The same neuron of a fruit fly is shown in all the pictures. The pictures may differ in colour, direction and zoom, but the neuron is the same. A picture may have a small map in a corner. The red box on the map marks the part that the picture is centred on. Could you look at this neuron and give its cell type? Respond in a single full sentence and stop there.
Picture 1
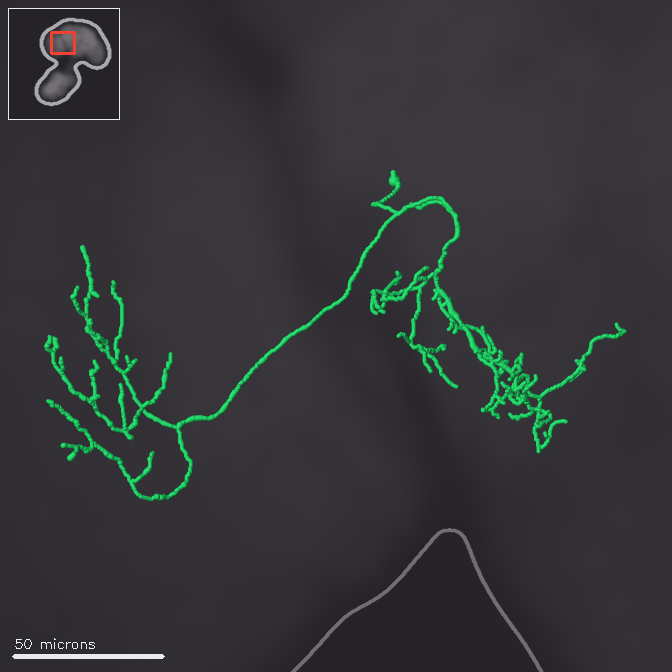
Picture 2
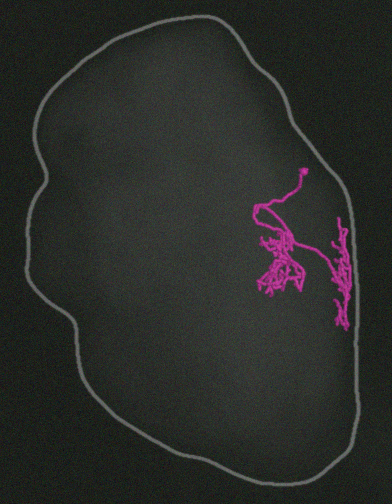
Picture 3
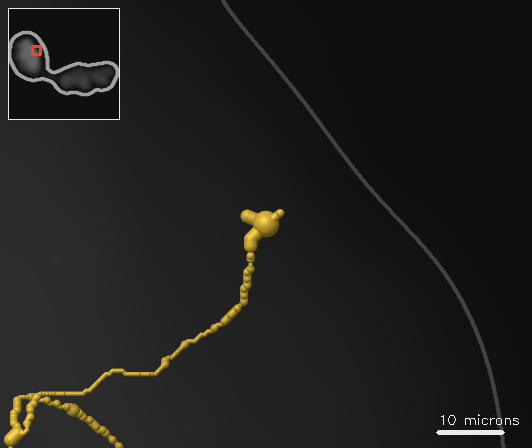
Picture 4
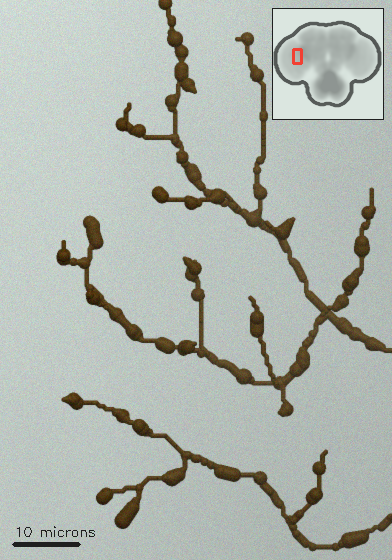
By cell type, this neuron is classified as LPT115.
